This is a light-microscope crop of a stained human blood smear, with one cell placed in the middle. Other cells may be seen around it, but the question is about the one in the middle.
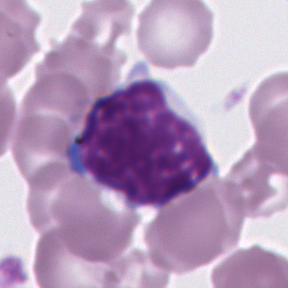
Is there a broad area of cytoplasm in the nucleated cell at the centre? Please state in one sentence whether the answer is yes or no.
No, rather than abundant, the cytoplasm of the cell is scant.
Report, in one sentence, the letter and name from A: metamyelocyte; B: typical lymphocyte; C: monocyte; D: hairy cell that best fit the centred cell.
Here the central cell is a typical lymphocyte, and option B is correct.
